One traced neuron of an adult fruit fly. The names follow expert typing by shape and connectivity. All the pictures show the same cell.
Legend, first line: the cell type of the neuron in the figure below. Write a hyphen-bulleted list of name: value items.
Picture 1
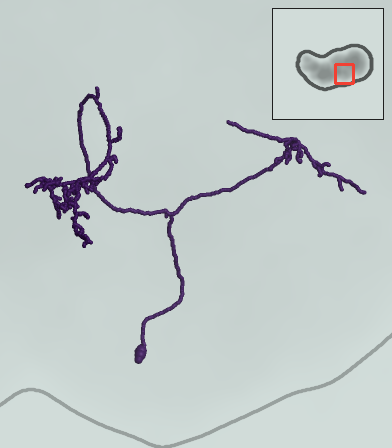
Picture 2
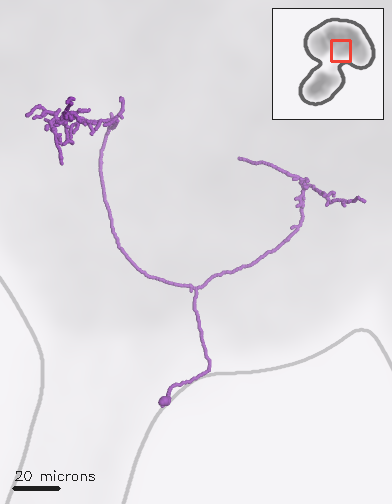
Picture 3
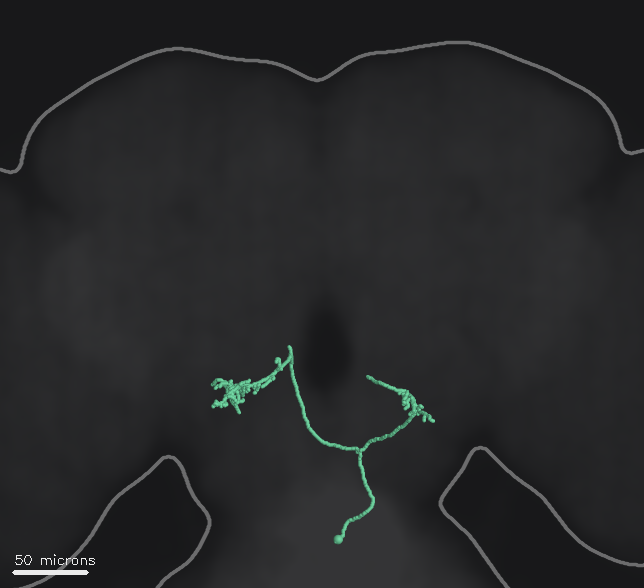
- cell type: AMMC005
